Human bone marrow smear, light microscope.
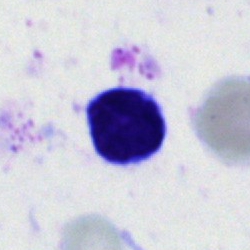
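Lymphocyte, the central cell of a stained bone marrow smear. Looking at it, the nucleus seems to fill nearly the whole cell. I can't make out any nucleoli in it. Nor do I see a clear rim of cytoplasm around the nucleus. And the cell edge is smooth, with no projections.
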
